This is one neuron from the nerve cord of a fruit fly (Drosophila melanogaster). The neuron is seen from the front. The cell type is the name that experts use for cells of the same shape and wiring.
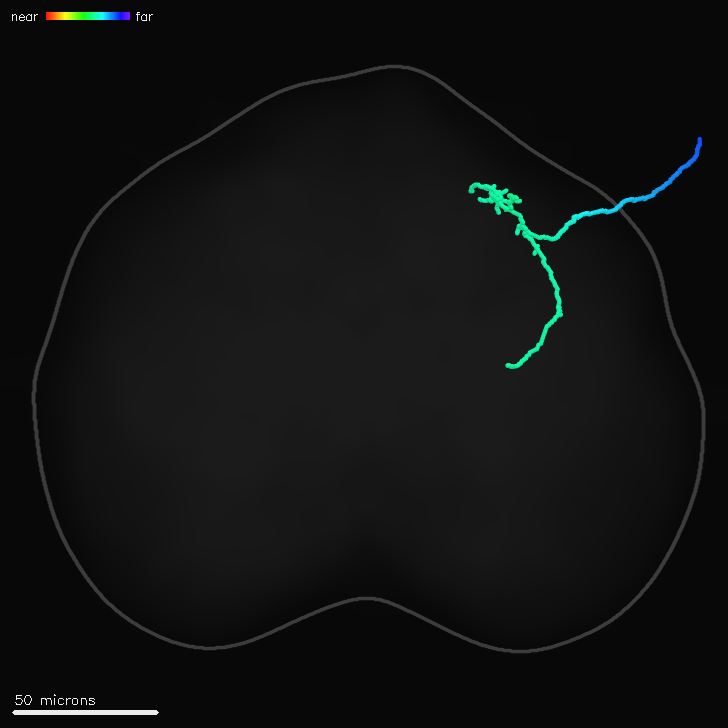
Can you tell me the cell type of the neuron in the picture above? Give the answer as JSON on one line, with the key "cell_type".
{"cell_type": "SNta03"}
